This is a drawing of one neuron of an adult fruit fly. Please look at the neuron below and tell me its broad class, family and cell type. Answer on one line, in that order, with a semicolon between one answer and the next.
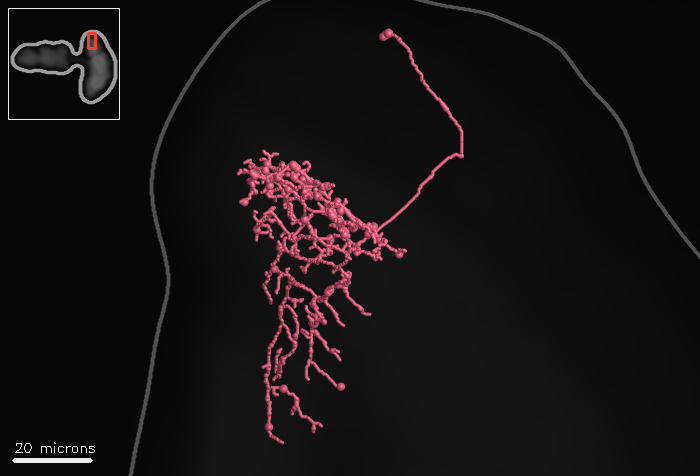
optic-lobe intrinsic neuron; Cm; Cm16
